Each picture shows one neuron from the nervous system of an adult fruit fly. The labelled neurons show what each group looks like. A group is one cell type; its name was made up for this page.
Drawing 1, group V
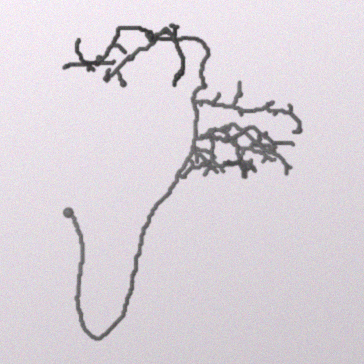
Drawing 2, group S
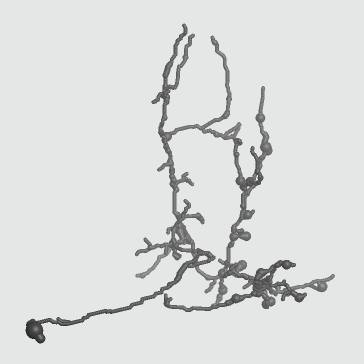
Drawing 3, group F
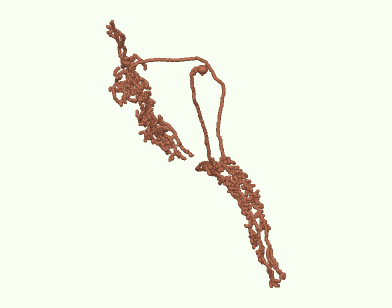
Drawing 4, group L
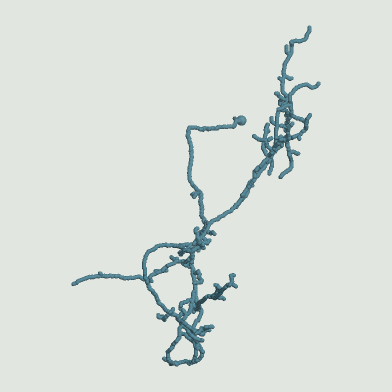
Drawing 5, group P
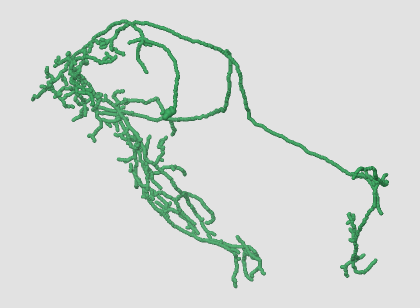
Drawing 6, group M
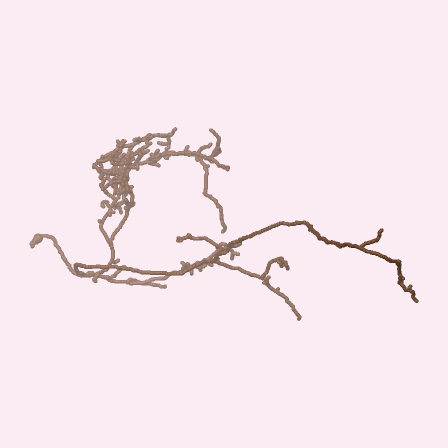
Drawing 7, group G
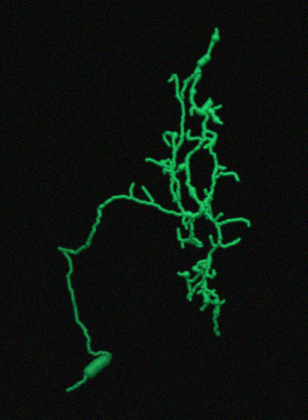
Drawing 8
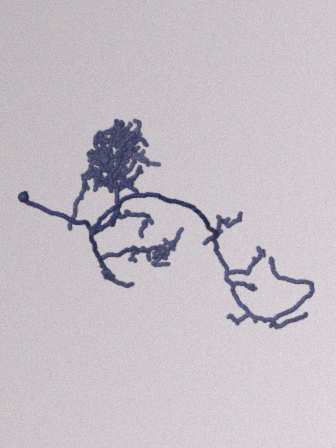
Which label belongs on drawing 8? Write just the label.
group M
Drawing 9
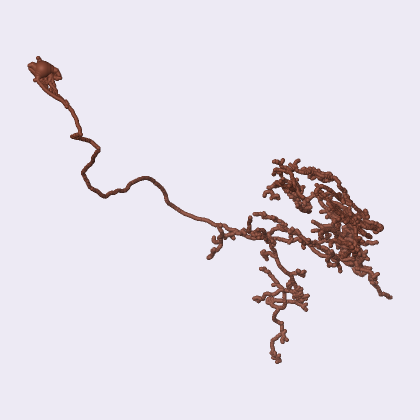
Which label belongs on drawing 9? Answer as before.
group G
